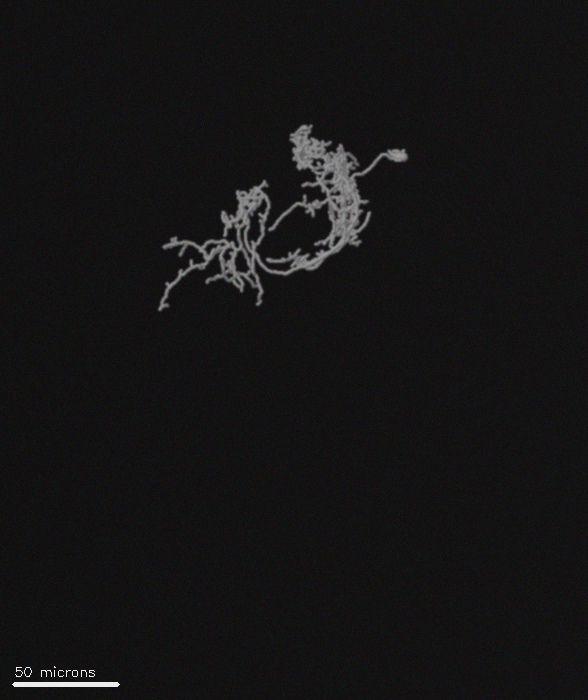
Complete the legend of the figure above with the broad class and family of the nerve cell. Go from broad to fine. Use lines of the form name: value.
broad class: nerve-cord intrinsic neuron
family: hemilineage 01A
